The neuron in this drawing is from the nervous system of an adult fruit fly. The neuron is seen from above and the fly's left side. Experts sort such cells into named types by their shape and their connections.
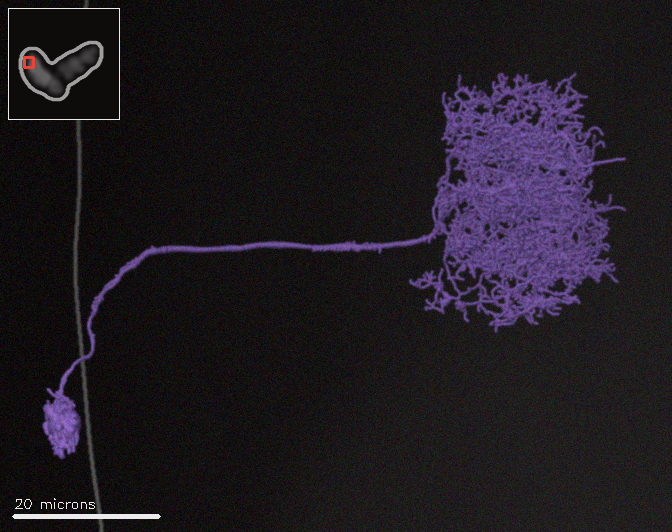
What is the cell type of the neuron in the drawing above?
Pm4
